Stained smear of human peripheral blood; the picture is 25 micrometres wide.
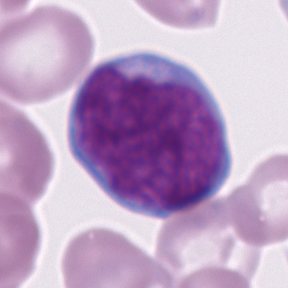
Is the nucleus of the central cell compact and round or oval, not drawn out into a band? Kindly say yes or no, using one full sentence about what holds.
Yes, the shape of the nucleus is one compact round or oval mass.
